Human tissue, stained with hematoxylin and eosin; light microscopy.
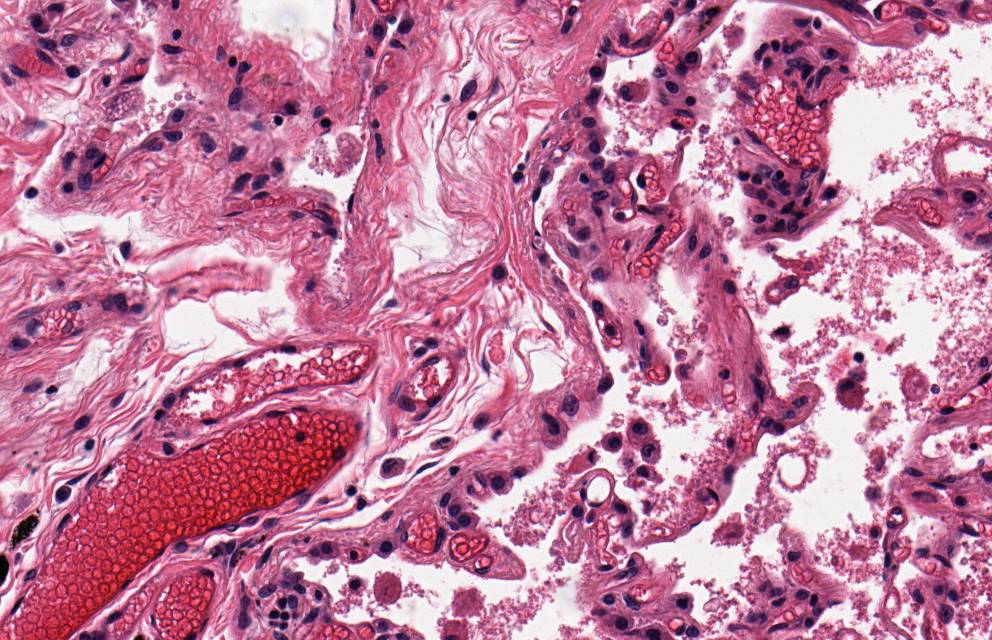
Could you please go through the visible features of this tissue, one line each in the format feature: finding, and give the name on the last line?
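Vessel: large, elongated, lower left, tightly packed with red blood cells
Fibrous tissue: wavy pink collagen fibres with pale clefts, upper left and centre
Thin walls: right side, crowded dark oval nuclei along edges
Pigment: small black clump, far left edge, above large vessel
Name: lung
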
